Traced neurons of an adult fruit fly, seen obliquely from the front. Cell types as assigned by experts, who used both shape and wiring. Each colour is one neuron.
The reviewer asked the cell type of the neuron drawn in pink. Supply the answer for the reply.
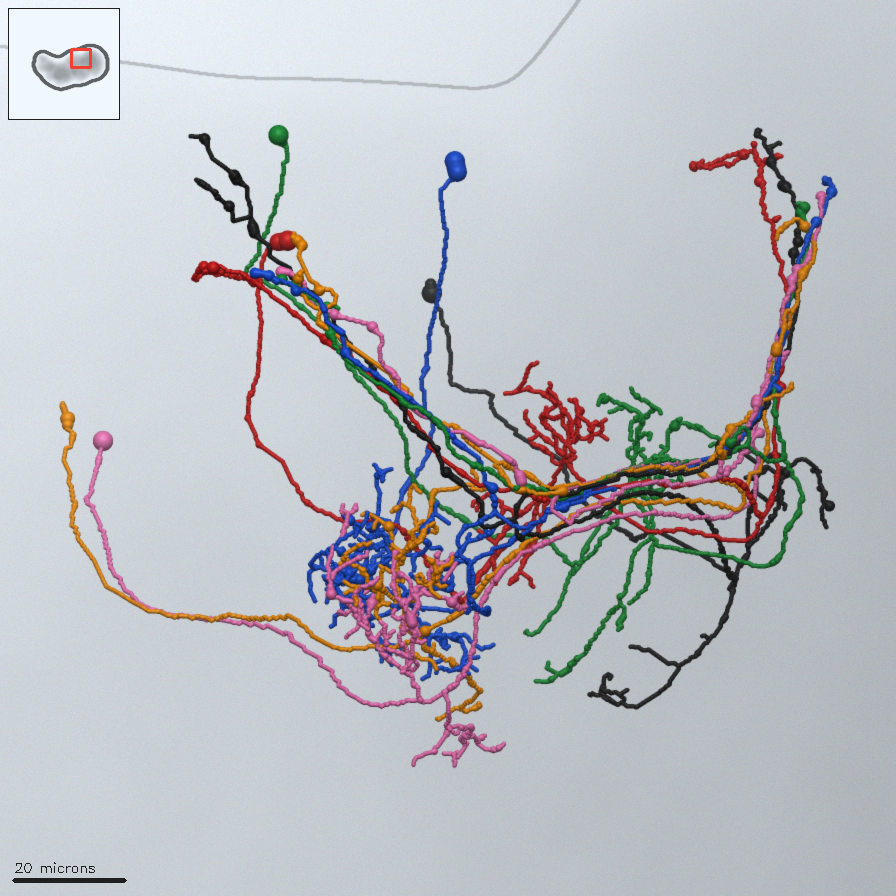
FS3_a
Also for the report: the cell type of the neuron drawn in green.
FS3_c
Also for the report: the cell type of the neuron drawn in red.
FS1B_b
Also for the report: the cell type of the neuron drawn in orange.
FS3_b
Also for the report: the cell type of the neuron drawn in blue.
FS2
